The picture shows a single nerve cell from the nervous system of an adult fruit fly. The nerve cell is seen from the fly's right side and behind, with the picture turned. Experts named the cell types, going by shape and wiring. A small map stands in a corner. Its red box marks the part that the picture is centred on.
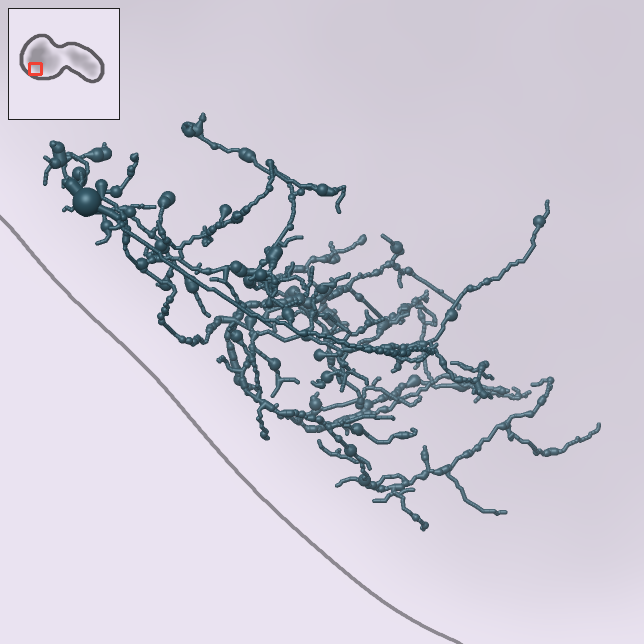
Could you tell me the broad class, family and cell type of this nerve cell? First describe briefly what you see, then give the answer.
The picture shows dozens of branch ends. As drawn here it is wider than it is tall. This is a central-brain intrinsic neuron. Its family is hemilineage SLPpm3. The cell type is CB3498.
